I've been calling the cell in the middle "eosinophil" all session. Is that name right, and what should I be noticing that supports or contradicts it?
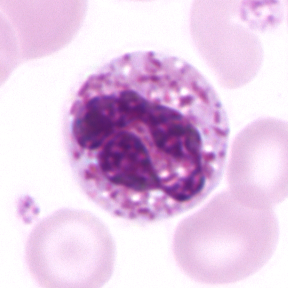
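Eosinophil is the right name for this cell, with myelocyte as the look-alike to set against it. The chromatin decides most clearly: it is dark purple and coarsely clumped.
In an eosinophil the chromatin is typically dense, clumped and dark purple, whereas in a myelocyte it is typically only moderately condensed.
The coarse clumping therefore speaks for eosinophil and against myelocyte. The cell outline is round with a smooth edge, and the surface shows no projections.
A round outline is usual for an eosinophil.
The nucleus is divided into several overlapping lobes, and no nucleoli are visible in it. In the pale cytoplasm, small unstained clear spots lie between the granules.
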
